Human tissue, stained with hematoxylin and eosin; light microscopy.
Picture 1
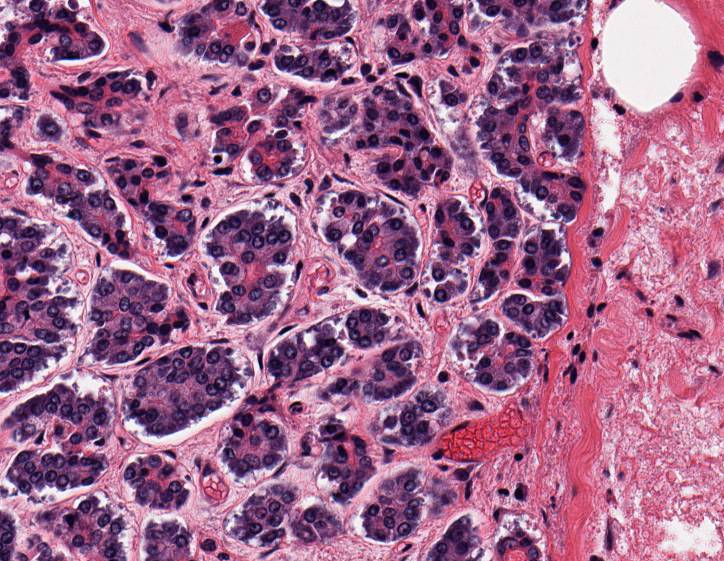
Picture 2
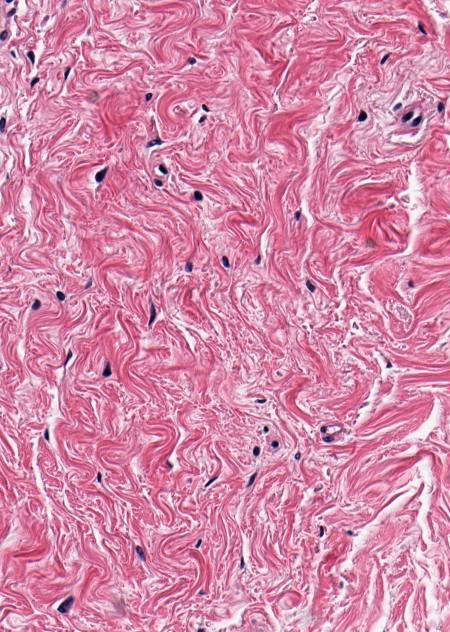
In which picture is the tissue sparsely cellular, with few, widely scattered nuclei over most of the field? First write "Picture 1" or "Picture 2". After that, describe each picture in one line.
Picture 2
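What picture 1 shows: Rounded nests of closely packed cells, separated by thin pink fibrous septa, fill the left two-thirds of the field.
What picture 2 shows: Fibroblast nuclei are sparse and scattered singly across the whole field.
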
